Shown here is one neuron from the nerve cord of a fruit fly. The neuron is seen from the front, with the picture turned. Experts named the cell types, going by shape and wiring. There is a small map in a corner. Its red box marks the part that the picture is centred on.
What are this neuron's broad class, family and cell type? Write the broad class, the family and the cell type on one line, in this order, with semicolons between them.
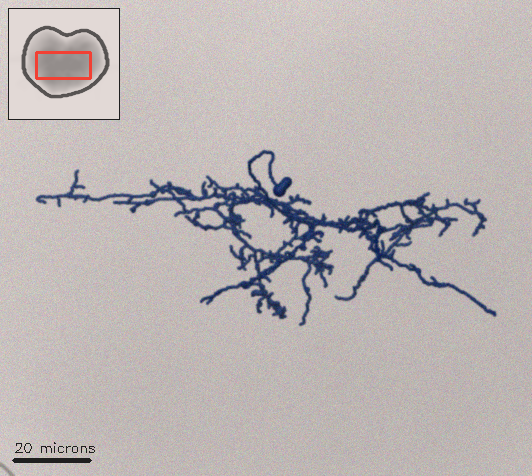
ascending neuron; hemilineage 08B; AN08B102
